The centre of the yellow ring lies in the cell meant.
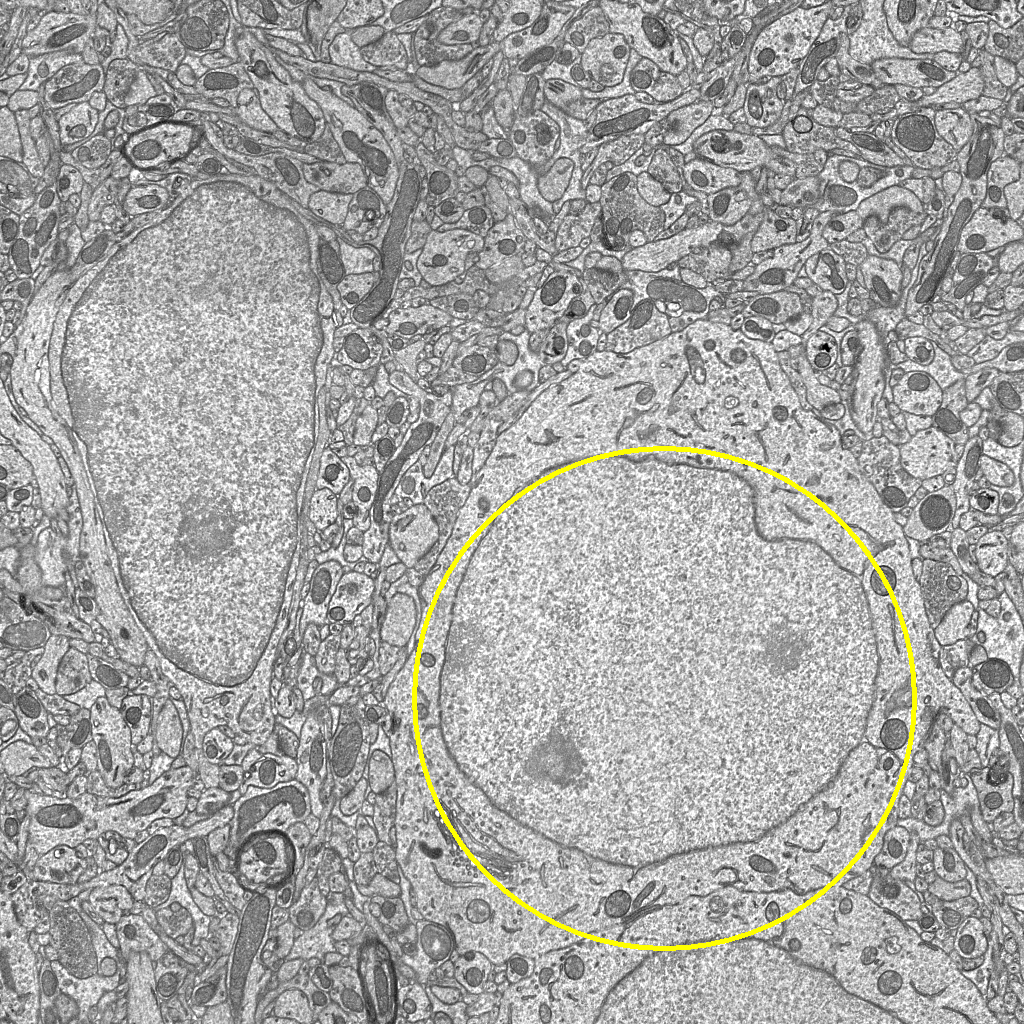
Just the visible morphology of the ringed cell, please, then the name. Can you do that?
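A large, rounded nucleus lies almost wholly within the ring. Its nuclear envelope is mostly smooth, though a wavy, indented stretch runs along the upper right. Pale, finely dispersed chromatin fills the nucleus, and no thick dark band lines the envelope. Two moderately darker granular patches are present, the larger one at lower left. This cell is an excitatory neuron.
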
